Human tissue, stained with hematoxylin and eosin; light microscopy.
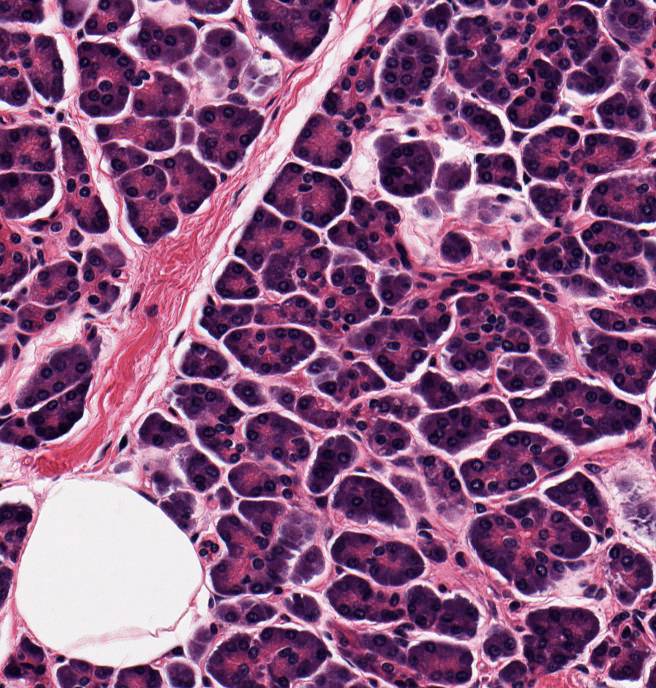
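Pancreas, haematoxylin and eosin stain. Closely packed, rounded glandular acini fill the field, separated by thin strands of connective tissue. Each acinar cell has a round, dark nucleus toward the outer, basal edge of the acinus. Acinar cytoplasm is deep purple at the base, becoming pinker and granular toward the acinus centre. A small group of cells with paler cytoplasm lies in the upper centre-right among the dark acini.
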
